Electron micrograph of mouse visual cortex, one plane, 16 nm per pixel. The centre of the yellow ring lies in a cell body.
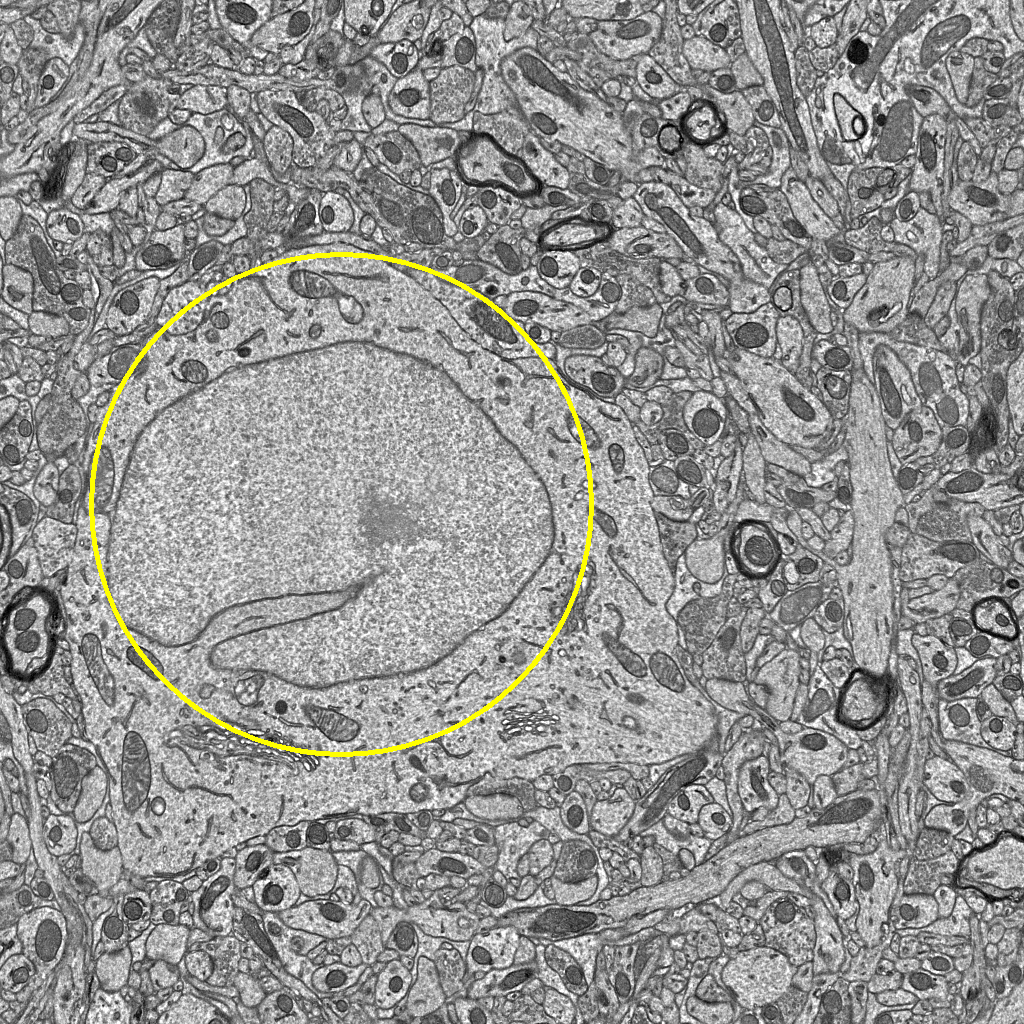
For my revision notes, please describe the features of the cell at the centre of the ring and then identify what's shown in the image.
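Start with the large rounded nucleus, which lies wholly within the picture and keeps a smooth outline along most of its edge. At its lower left edge, one deep, narrow fold of the nuclear envelope runs inward. Its chromatin is pale and evenly fine, and no dark clumps line the envelope. Around it, the cytoplasm holds only a few scattered mitochondria. This is an excitatory neuron.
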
